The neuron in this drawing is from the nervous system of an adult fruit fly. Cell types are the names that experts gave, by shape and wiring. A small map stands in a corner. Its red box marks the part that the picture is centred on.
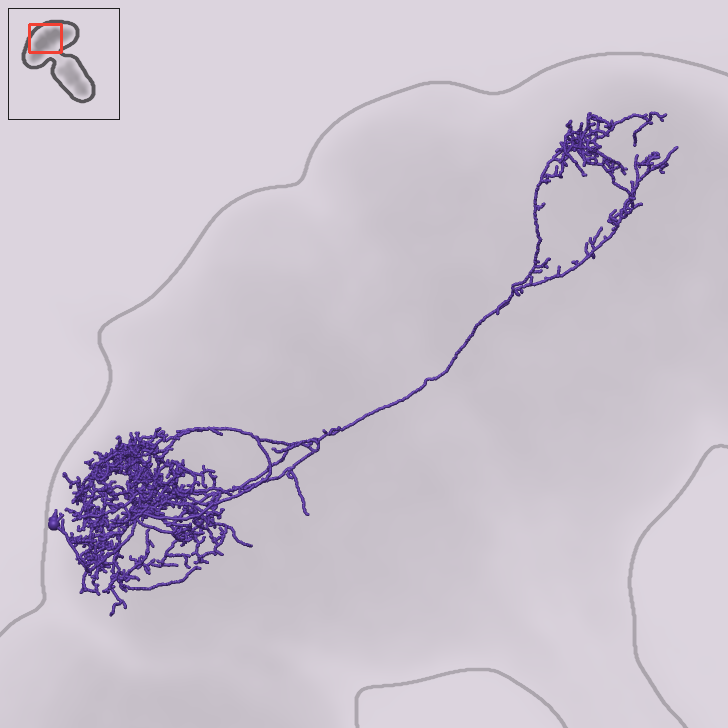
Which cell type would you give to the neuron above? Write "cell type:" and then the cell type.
cell type: AVLP397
